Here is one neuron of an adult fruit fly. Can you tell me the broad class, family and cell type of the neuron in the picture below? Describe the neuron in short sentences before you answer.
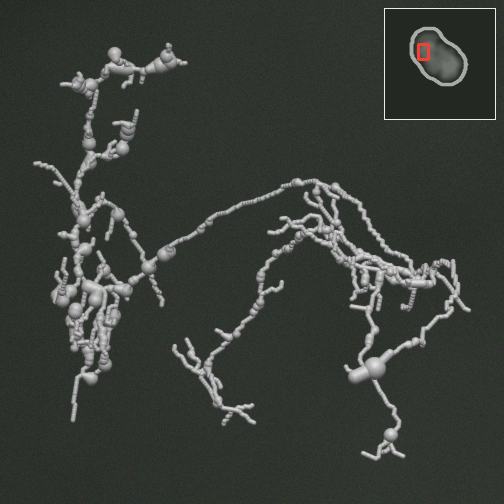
The cell body can be seen at the lower right of the picture. Dozens of branch ends can be seen. This is a central-brain intrinsic neuron. The family is hemilineage DL1_ventral. Its cell type is AOTU060.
